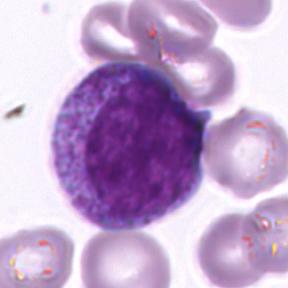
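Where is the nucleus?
Off-centre, toward the right side of the cell.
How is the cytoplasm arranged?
As a crescent, mainly on the left side of the cell.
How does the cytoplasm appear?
Bluish-purple, densely stippled with fine purple granules.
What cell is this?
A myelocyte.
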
